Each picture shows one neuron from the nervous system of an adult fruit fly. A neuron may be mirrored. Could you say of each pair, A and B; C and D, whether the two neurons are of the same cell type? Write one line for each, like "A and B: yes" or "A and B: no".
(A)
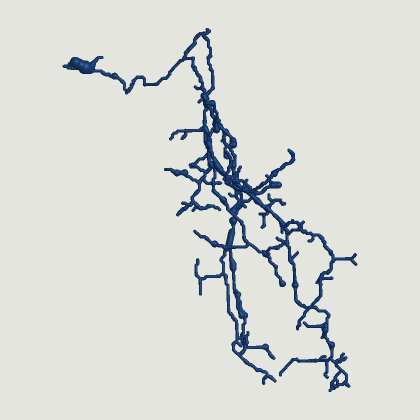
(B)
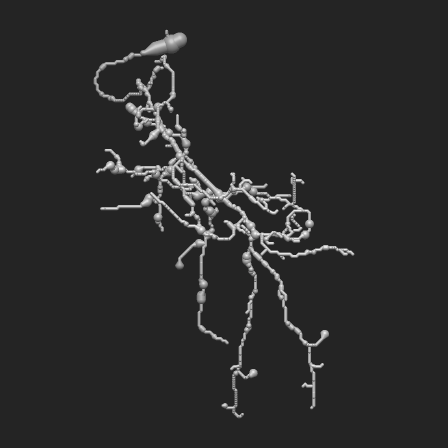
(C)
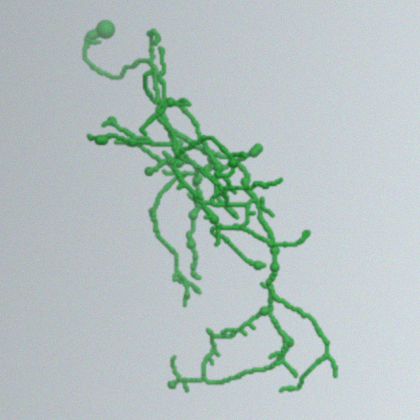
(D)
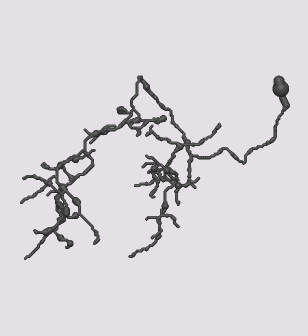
A and B: no
C and D: no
